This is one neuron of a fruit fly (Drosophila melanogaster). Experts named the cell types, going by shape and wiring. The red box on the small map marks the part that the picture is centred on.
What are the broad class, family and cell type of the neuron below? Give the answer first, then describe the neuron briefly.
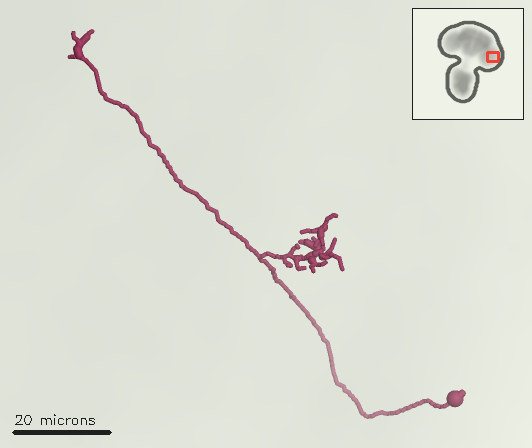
This is an optic-lobe intrinsic neuron. Its family is T. The cell type is T3. Its cell body lies at the lower right of the picture. From left to right in the picture it spans about 85 microns.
